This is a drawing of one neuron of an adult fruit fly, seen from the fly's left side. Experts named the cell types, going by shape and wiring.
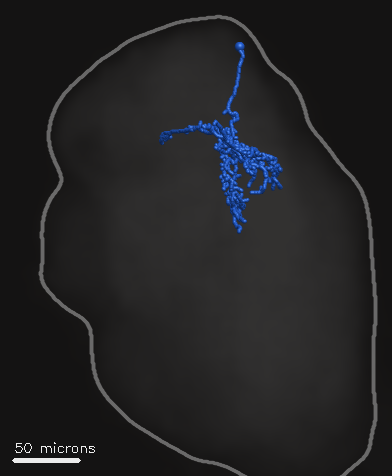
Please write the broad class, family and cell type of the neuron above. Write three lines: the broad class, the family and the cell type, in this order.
central-brain intrinsic neuron
hemilineage CLp1
CL161_a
